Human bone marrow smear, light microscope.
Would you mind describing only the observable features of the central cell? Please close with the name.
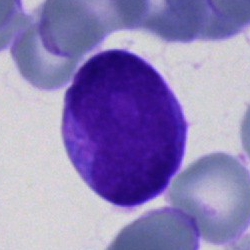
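Stained a deep, dark purple almost throughout, this cell has a smooth, oval outline. Its chromatin appears fine and evenly spread, not clumped. No granules are visible anywhere in the cell. It is a blast.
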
